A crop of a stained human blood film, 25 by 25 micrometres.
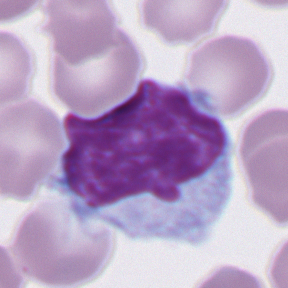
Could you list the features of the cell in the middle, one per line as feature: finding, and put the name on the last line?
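Position: nucleus in the upper part, most of the cytoplasm below and to its right
Chromatin: deep purple; coarse and streaky, I'd say, rather than fine and even
Cytoplasm: pale greyish blue
Granules: let's see, only fine, faint, dust-like ones
Name: monocyte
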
